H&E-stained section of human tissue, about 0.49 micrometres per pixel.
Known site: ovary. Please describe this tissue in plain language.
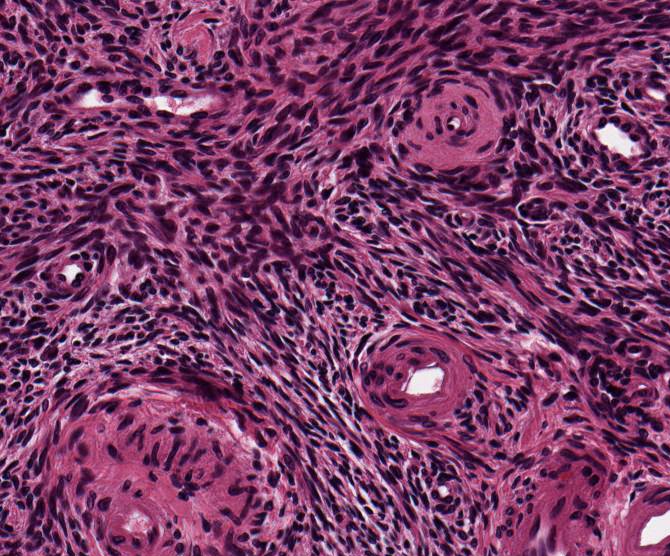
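Notice the rounded concentric whorls, each around a small lumen, scattered through this dense cellular field. At upper right and lower centre, elongated nuclei and pink fibrillary material circle the lumen in layers. Between whorls, tightly packed spindle cells form short bundles interlacing in varying directions.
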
